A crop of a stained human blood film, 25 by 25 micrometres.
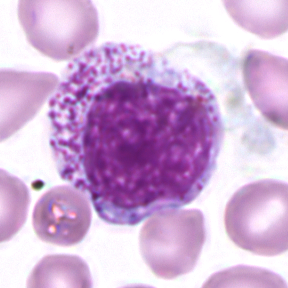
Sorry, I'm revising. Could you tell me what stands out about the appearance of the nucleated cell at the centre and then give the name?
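The cell has a roughly round outline. Its nucleus lies off-centre, displaced toward the lower right of the cell. The chromatin appears mottled, with darker purple clumps alternating with paler spots. Numerous coarse reddish-purple granules fill the cytoplasm. This cell is a myelocyte.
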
